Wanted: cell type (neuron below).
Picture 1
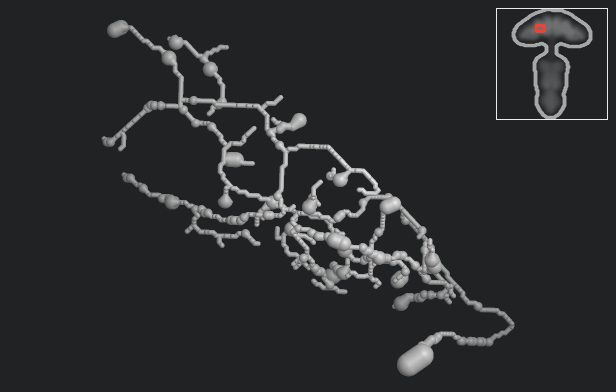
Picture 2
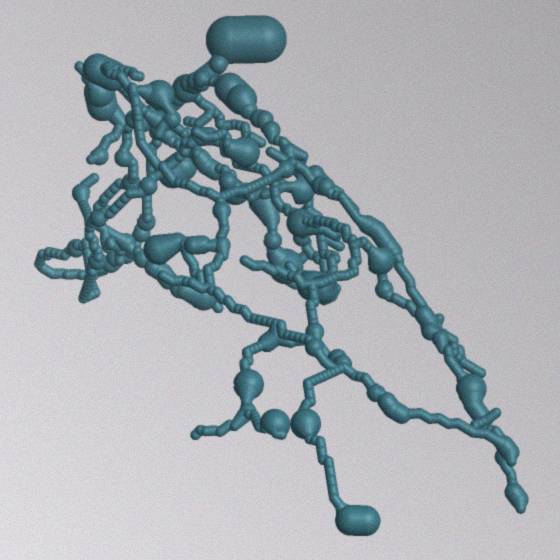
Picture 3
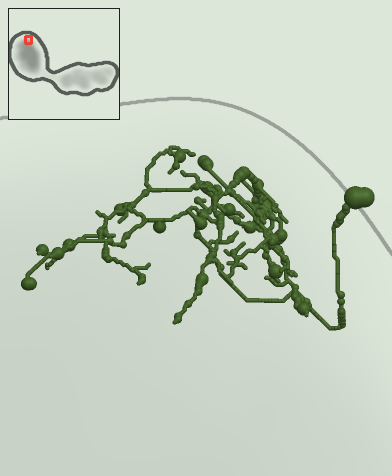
CB4130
